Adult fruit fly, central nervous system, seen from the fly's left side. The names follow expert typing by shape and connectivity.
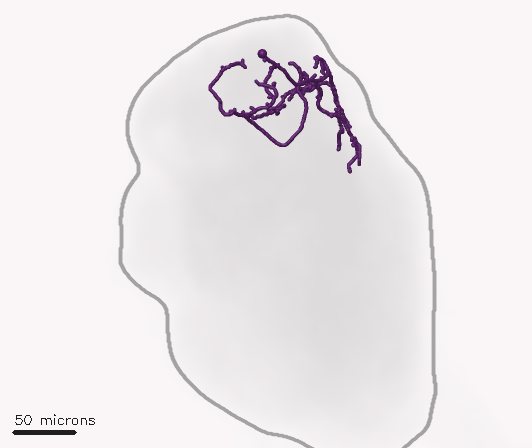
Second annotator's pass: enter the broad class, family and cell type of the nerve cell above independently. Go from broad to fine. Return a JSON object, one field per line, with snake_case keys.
{
 "broad_class": "central-brain intrinsic neuron",
 "family": "hemilineage SMPpm1",
 "cell_type": "SMP467"
}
